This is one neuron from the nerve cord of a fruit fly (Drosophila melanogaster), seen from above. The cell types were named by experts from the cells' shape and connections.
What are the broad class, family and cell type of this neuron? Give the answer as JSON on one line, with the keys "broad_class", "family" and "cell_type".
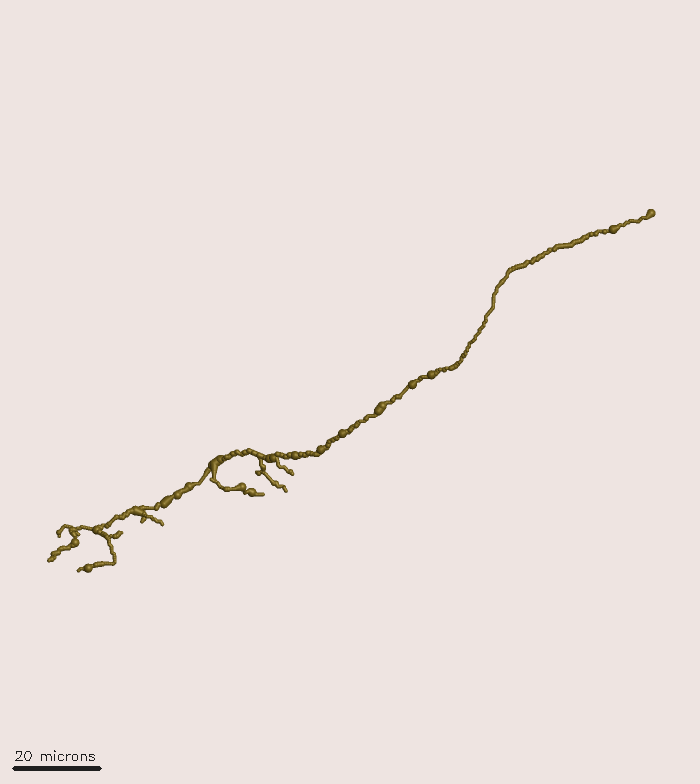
{"broad_class": "sensory neuron entering the nerve cord", "family": "class gustatory", "cell_type": "WG1"}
